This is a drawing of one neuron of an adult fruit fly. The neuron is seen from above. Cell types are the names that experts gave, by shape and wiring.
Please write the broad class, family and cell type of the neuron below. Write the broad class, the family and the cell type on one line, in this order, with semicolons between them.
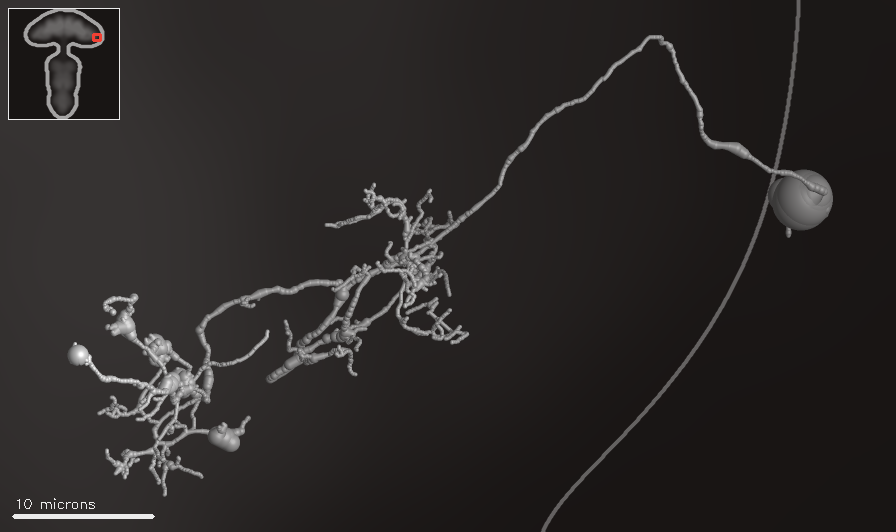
optic-lobe intrinsic neuron; Mi; Mi17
